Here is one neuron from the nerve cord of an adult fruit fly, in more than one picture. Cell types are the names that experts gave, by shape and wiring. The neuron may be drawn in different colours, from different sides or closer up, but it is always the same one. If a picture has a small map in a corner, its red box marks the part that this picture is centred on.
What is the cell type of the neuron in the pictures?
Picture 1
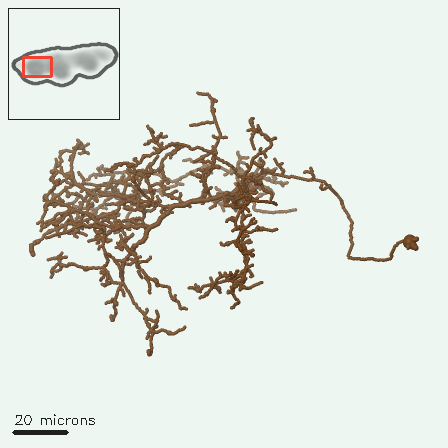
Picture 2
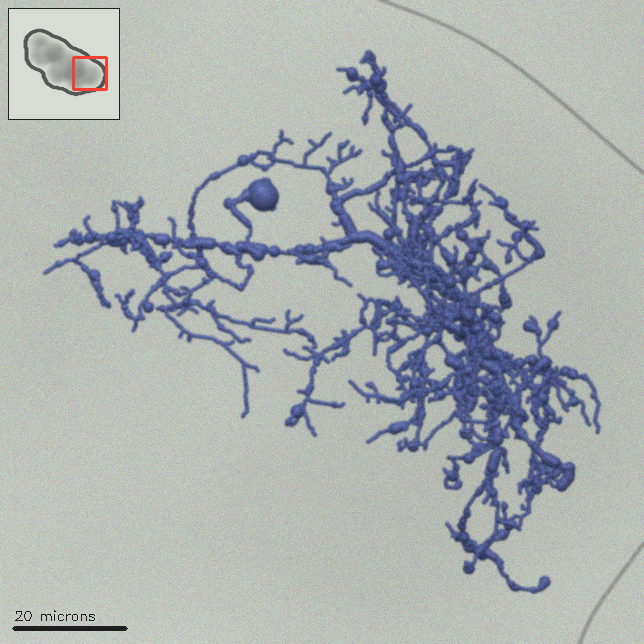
IN03A023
